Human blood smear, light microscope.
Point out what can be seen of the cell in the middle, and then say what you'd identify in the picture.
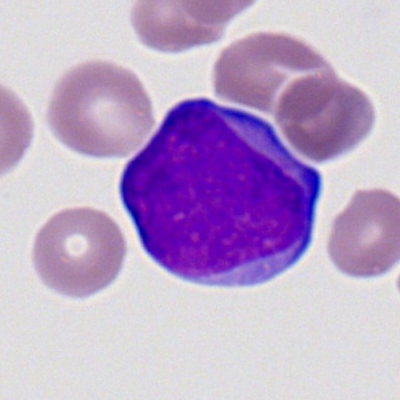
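Its outline is somewhat angular, with several flattened sides instead of a smooth circle. A single unlobed nucleus fills most of the cell. The cytoplasm is deep blue, and no granules are visible in it. This cell is a myeloblast.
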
